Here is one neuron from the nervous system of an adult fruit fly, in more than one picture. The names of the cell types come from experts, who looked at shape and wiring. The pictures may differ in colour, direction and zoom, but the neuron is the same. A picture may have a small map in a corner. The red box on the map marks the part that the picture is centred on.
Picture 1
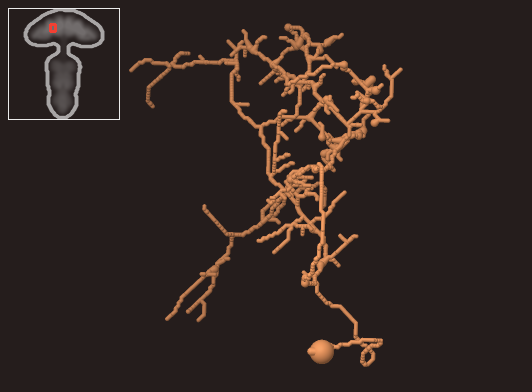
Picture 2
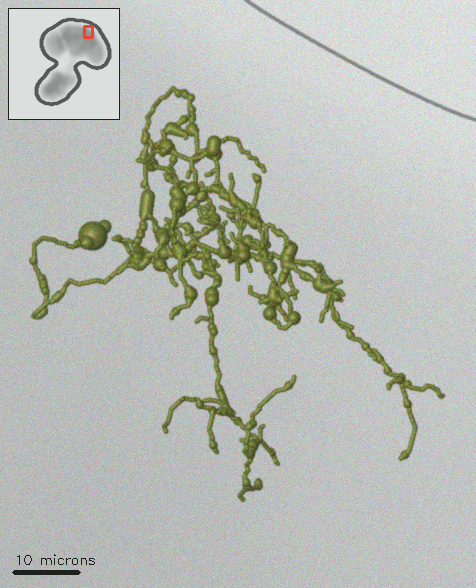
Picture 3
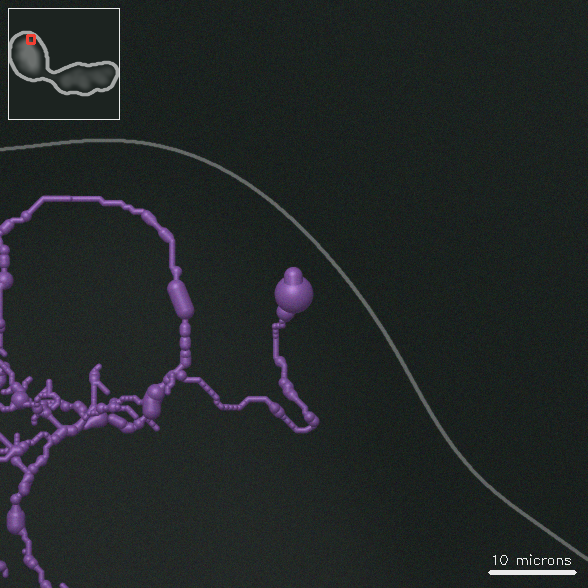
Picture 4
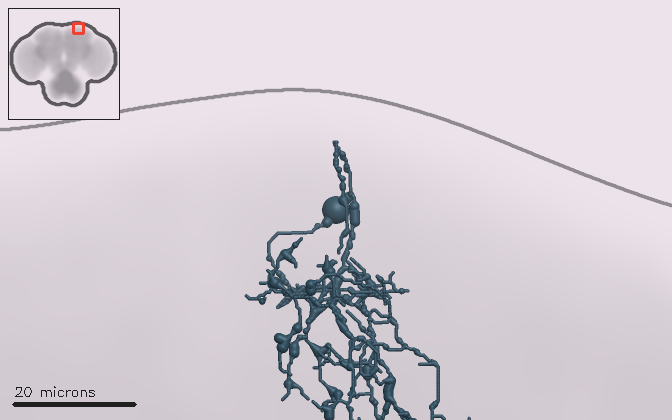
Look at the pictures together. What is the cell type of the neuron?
SLP290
